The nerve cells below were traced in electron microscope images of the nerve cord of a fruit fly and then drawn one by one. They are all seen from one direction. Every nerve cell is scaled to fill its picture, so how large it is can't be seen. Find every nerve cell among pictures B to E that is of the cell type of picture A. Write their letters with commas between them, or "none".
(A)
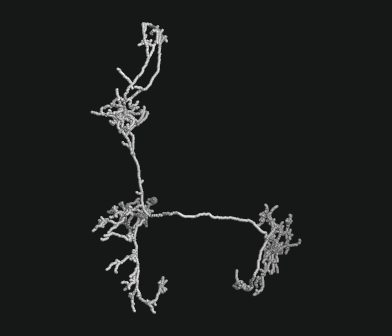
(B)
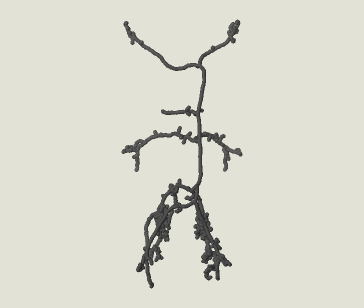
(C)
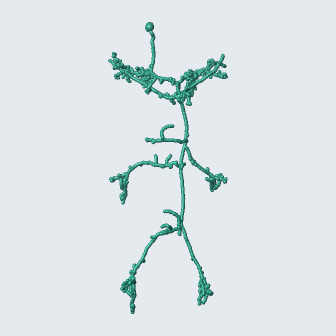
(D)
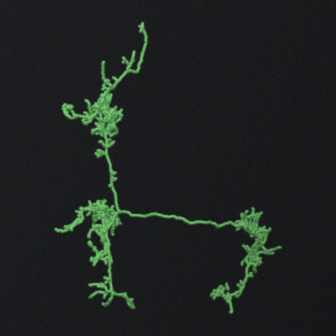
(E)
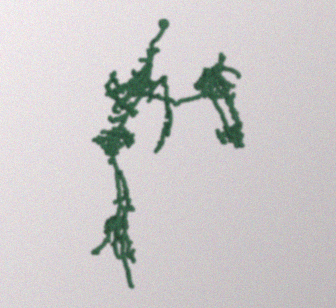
D, E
